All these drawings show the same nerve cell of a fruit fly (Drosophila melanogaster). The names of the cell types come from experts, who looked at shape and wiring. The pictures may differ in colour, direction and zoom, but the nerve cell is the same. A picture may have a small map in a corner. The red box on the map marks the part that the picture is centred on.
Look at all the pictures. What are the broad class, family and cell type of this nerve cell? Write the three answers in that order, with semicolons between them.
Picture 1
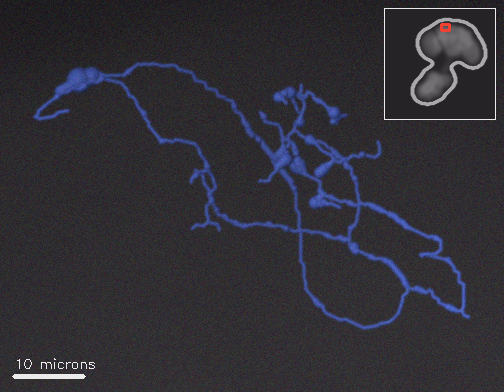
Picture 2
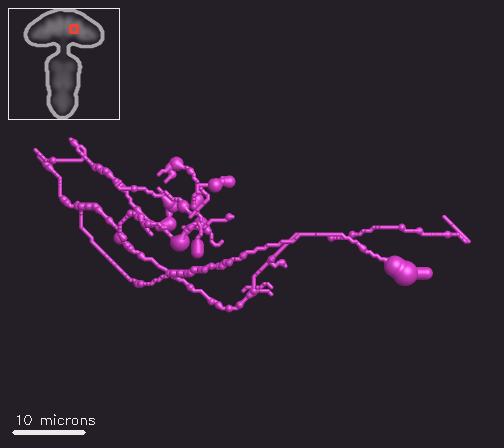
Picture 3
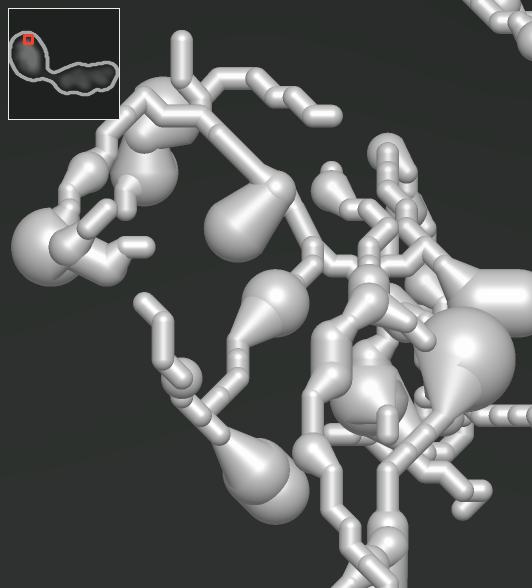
central-brain intrinsic neuron; hemilineage SLPpm2; CB1884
